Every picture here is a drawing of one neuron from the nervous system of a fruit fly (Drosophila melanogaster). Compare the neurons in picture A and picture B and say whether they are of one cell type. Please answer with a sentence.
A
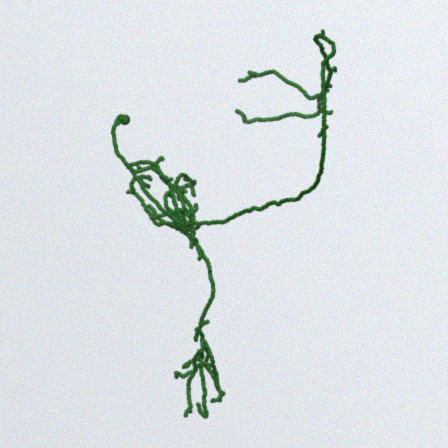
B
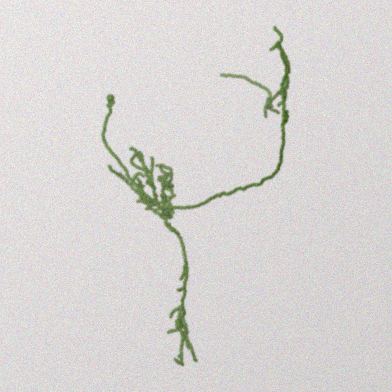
They are of the same cell type.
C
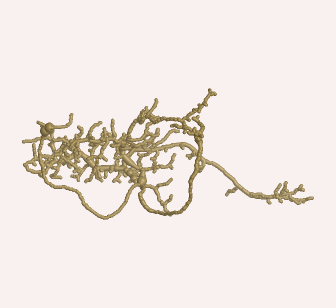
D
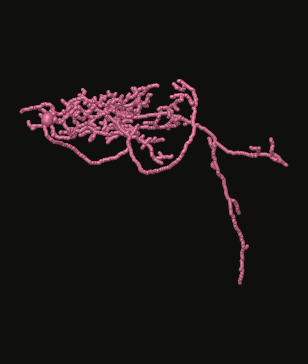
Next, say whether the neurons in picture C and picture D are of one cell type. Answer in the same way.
They are of the same cell type.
